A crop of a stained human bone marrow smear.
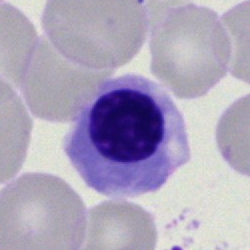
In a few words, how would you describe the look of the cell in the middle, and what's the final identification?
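Outline angular, with several fairly straight edges rather than a smooth circle. Chromatin dense, staining dark purple. Cytoplasm pale bluish-lilac, its rim broader below the nucleus than above it. Cell: erythroblast.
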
